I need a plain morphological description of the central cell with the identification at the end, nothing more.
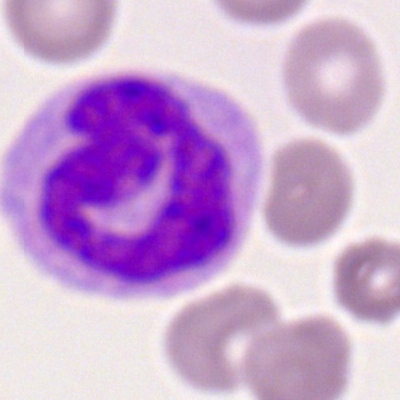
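Folded around a curved pale cleft in its middle, the nucleus shows deep purple chromatin mottled with darker clumps. A moderate rim of pale lilac cytoplasm surrounds it, wider on the left side than on the right. The cell shown is a monocyte.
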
